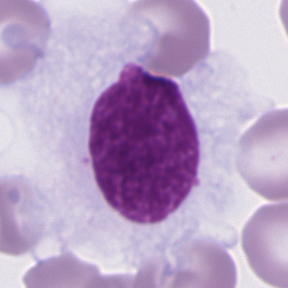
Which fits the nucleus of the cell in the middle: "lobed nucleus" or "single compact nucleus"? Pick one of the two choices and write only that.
Single compact nucleus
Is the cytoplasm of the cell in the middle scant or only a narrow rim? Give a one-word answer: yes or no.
No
